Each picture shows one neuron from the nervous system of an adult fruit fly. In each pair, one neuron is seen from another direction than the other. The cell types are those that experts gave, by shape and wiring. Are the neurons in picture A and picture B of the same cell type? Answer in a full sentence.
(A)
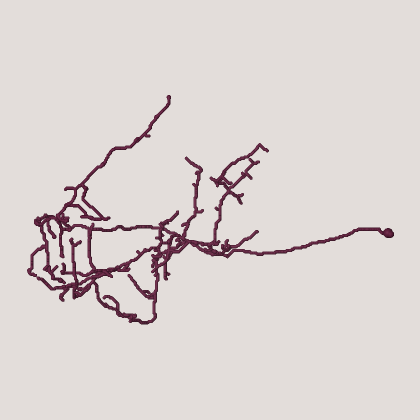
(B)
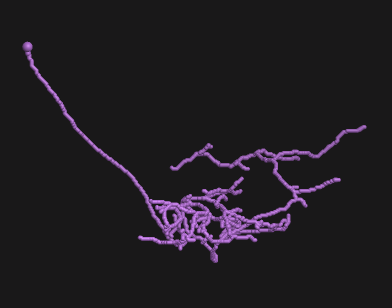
They are of different cell types.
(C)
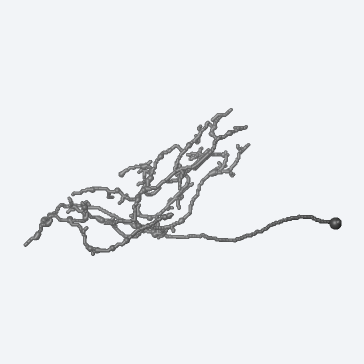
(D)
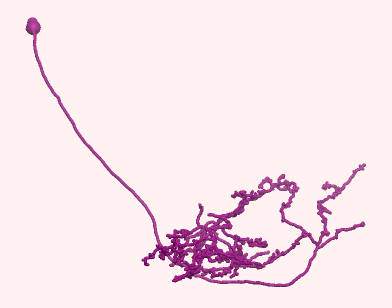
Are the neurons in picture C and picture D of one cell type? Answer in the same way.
They are of the same cell type.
